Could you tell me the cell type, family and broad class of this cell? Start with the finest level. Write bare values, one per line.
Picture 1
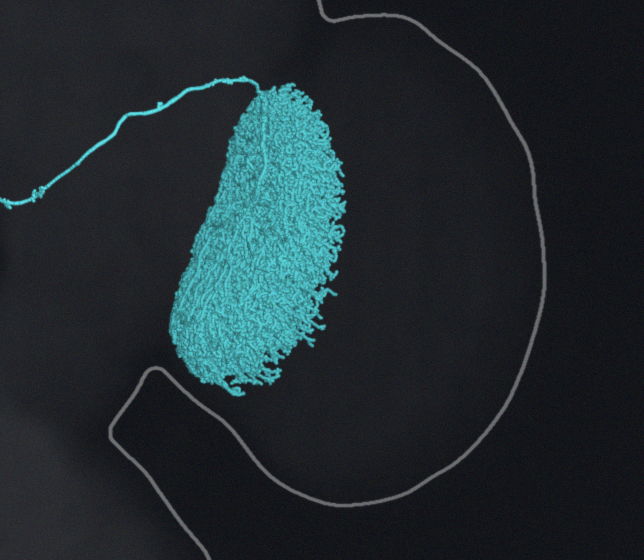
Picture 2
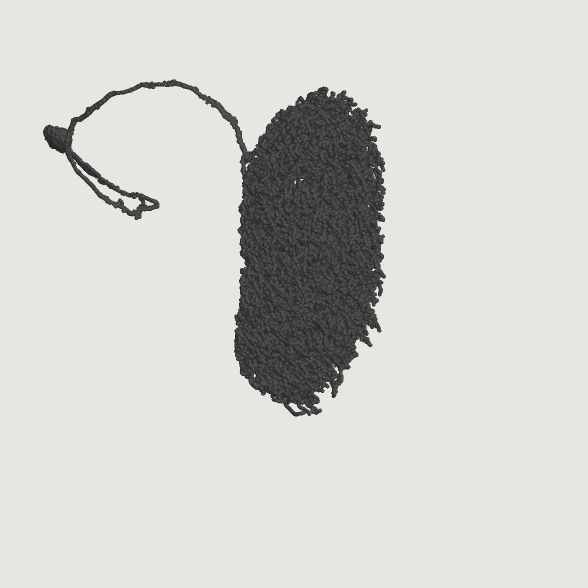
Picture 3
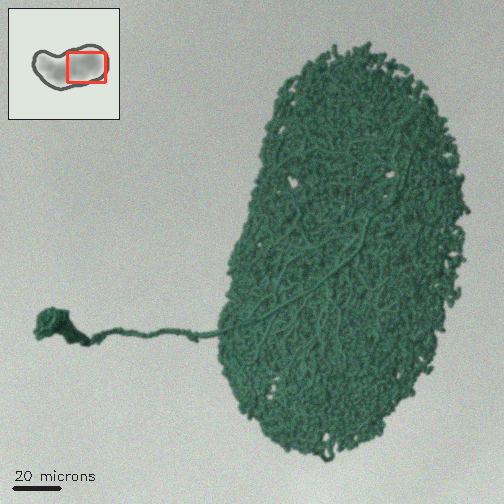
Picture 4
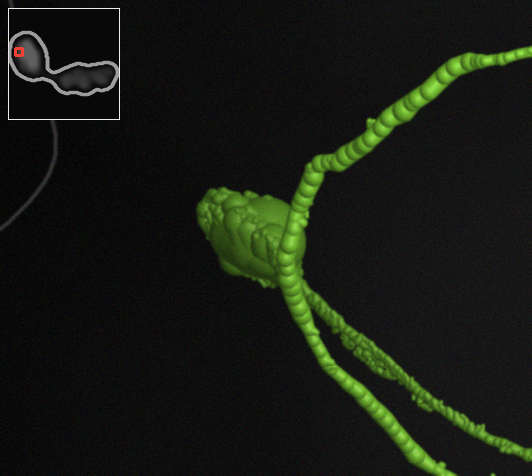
Li39
Li
optic-lobe intrinsic neuron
